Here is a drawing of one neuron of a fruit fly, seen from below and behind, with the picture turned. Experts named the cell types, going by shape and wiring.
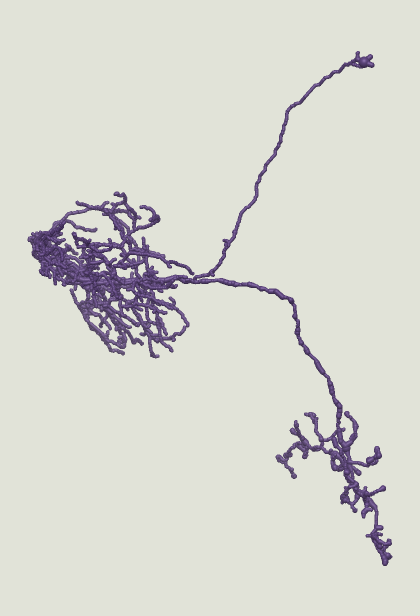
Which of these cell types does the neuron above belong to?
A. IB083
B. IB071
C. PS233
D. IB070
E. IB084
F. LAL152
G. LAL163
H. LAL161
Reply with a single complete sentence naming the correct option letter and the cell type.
The cell type LAL152, option F, is that of the neuron.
